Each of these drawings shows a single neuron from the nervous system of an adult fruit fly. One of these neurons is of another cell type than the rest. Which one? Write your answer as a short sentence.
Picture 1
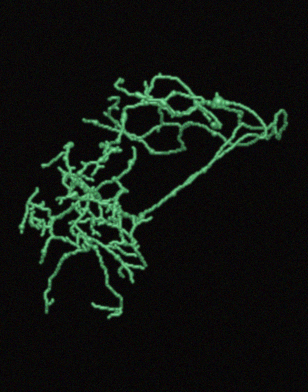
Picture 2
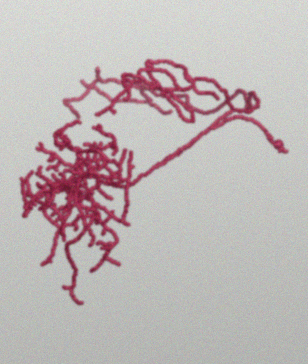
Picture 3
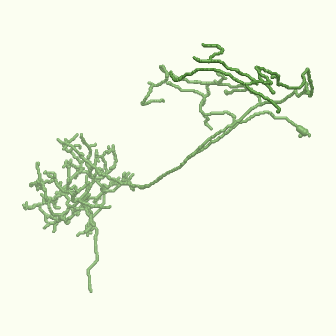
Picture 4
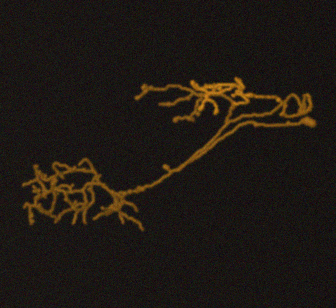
The neuron in picture 4 is of another cell type than the rest.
